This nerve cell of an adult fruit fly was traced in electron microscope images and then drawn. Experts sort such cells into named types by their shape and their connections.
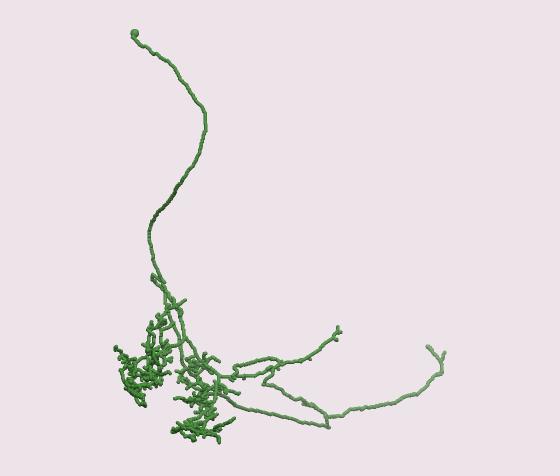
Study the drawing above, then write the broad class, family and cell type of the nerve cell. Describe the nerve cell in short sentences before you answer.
The cell body is at the upper left of the picture. Dozens of branch ends can be seen. Its broad class is nerve-cord intrinsic neuron. The family is hemilineage 23B. It is of cell type IN23B080.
